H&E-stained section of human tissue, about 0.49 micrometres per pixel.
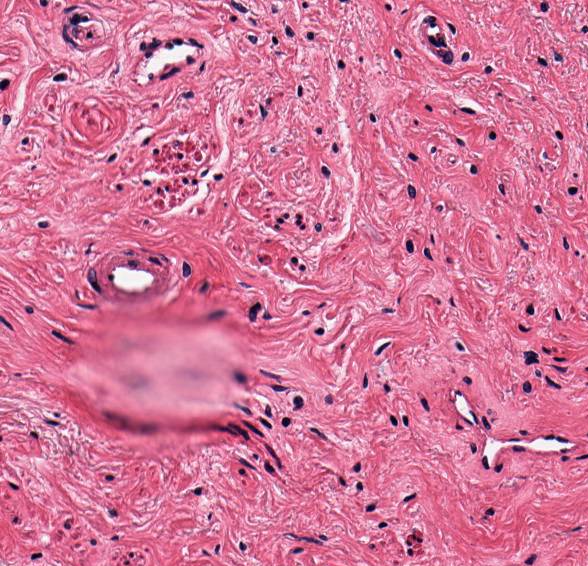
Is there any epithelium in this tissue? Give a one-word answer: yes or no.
No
